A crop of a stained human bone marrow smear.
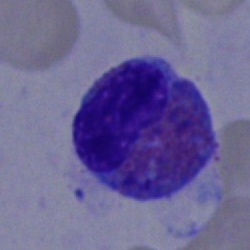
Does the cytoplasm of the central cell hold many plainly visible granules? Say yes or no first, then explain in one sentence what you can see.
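Yes. The cytoplasm contains many fine reddish-pink granules.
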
